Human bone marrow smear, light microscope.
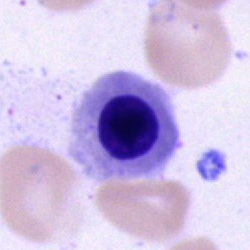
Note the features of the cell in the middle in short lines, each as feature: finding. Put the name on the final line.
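Chromatin: dense, staining dark purple
Nucleolus: none visible
Cytoplasm: a moderate rim on all sides of the nucleus
Granules: no distinct ones
Identity: erythroblast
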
